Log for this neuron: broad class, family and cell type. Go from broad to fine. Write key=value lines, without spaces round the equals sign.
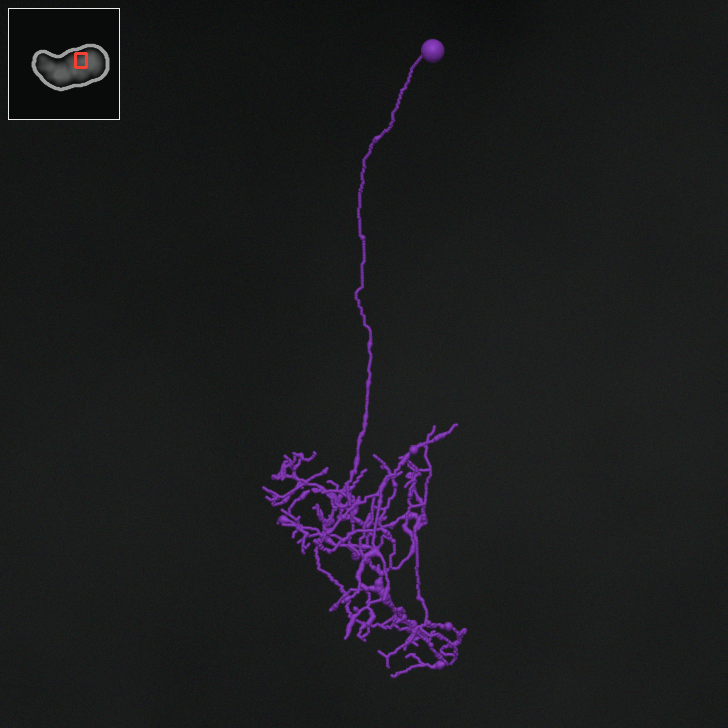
broad_class=central-brain intrinsic neuron
family=class CX
cell_type=FC2C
